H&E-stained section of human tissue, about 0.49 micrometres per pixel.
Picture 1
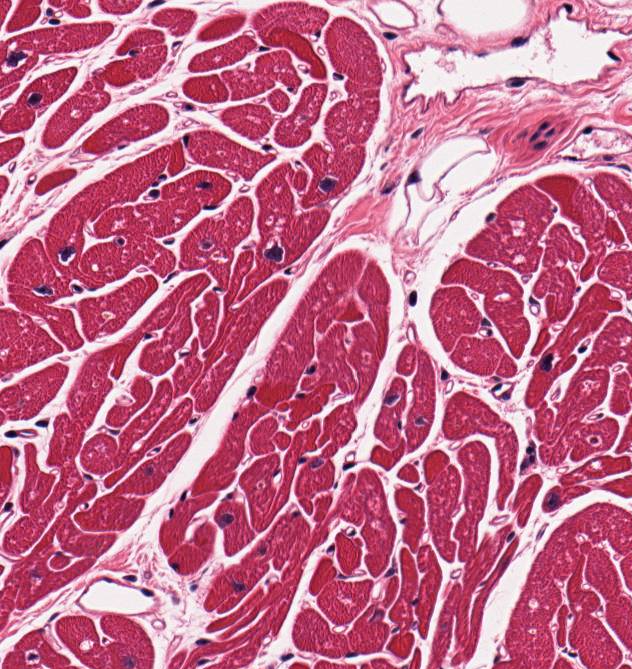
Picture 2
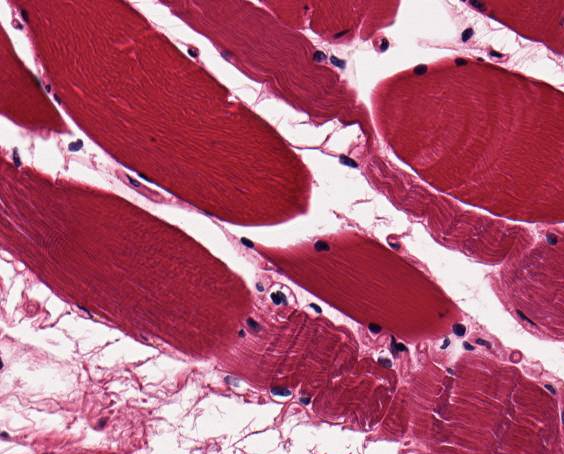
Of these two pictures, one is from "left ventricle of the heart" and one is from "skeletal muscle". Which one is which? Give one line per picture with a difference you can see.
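Site of picture 1: left ventricle of the heart. The fibre cytoplasm is deeply eosinophilic, with small pale clear zones beside some of the central nuclei.
Site of picture 2: skeletal muscle. The nuclei are small, dark and oval, and they lie at the edges of the fibres rather than in their centres.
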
